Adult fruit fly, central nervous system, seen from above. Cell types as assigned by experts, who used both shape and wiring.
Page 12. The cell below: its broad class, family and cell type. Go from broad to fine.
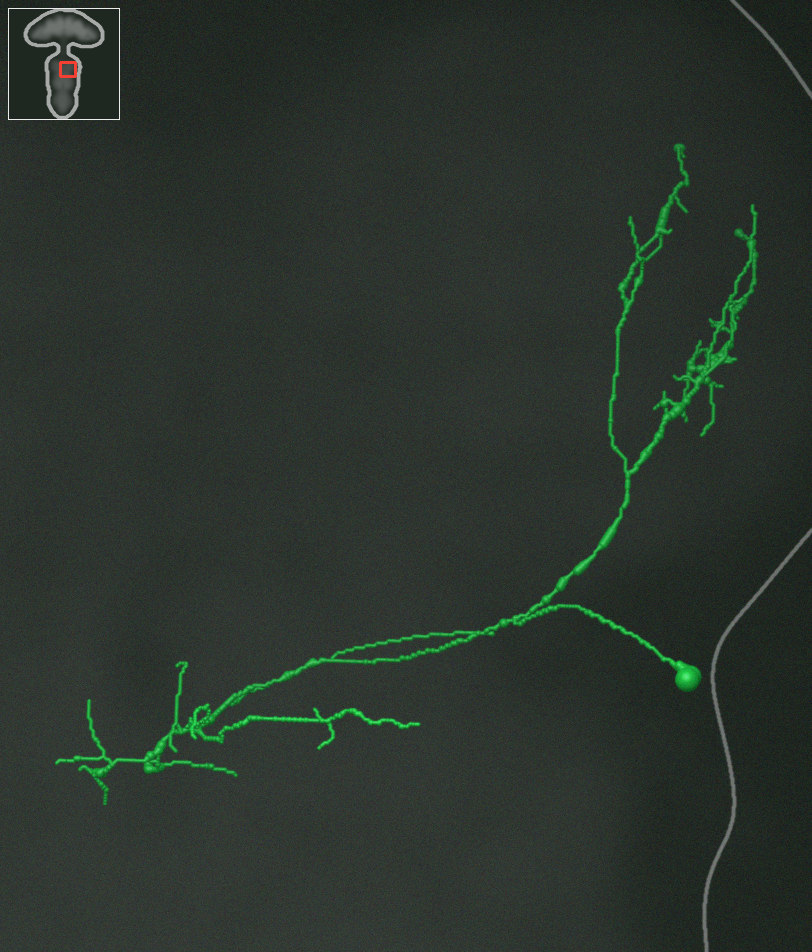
nerve-cord intrinsic neuron; hemilineage 11A; GFC4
